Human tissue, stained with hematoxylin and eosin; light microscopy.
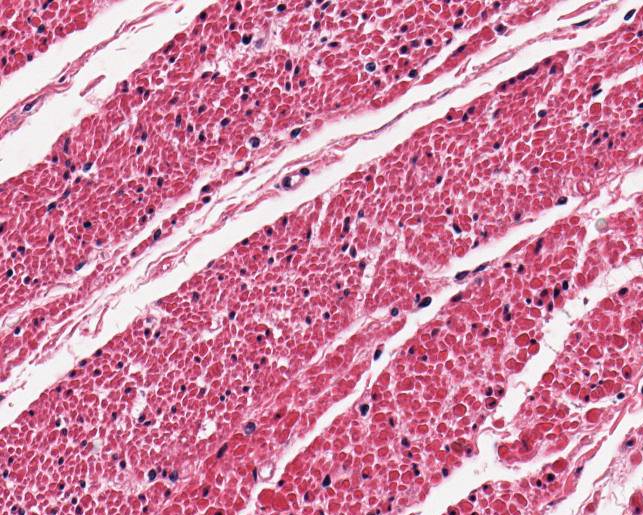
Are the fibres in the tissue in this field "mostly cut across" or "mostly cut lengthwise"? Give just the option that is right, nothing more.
Mostly cut across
